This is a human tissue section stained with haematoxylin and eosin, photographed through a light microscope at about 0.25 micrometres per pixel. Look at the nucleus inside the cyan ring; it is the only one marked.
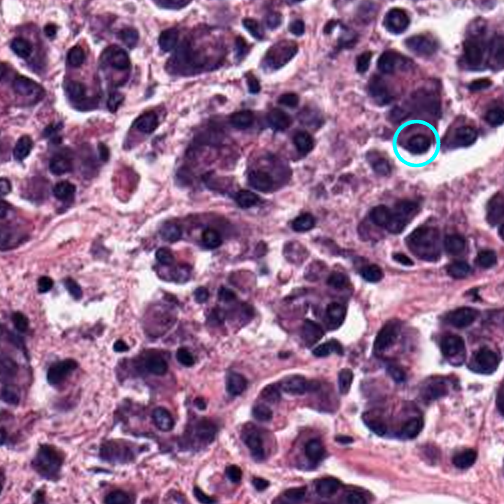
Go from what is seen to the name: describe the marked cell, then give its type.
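The nucleus is round and darkly stained, about the same size as the nuclei of the neighbouring cells. The cell sits at the lower edge of a tightly packed group of cells, and its lower side borders an empty white cleft. It is a pancreatic acinar cell.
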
